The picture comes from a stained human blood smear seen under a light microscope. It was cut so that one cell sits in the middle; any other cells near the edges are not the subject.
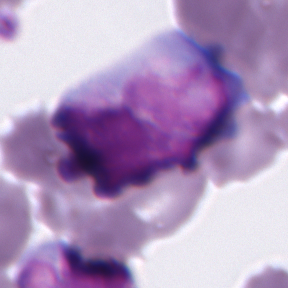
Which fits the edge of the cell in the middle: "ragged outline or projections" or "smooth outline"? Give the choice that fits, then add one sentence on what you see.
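Ragged outline or projections. The lower edge of the cell is irregular, with several small knobby bulges.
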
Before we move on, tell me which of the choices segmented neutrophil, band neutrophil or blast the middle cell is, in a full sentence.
Here the centrally located cell is a blast.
